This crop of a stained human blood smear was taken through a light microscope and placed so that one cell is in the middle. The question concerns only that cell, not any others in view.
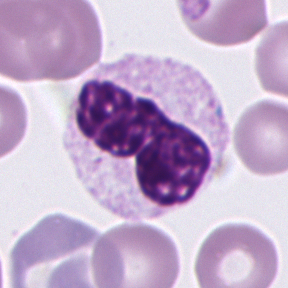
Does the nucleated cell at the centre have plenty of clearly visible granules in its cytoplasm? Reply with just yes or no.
Yes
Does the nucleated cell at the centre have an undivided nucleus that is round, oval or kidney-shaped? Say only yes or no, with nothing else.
No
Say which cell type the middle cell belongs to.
segmented neutrophil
